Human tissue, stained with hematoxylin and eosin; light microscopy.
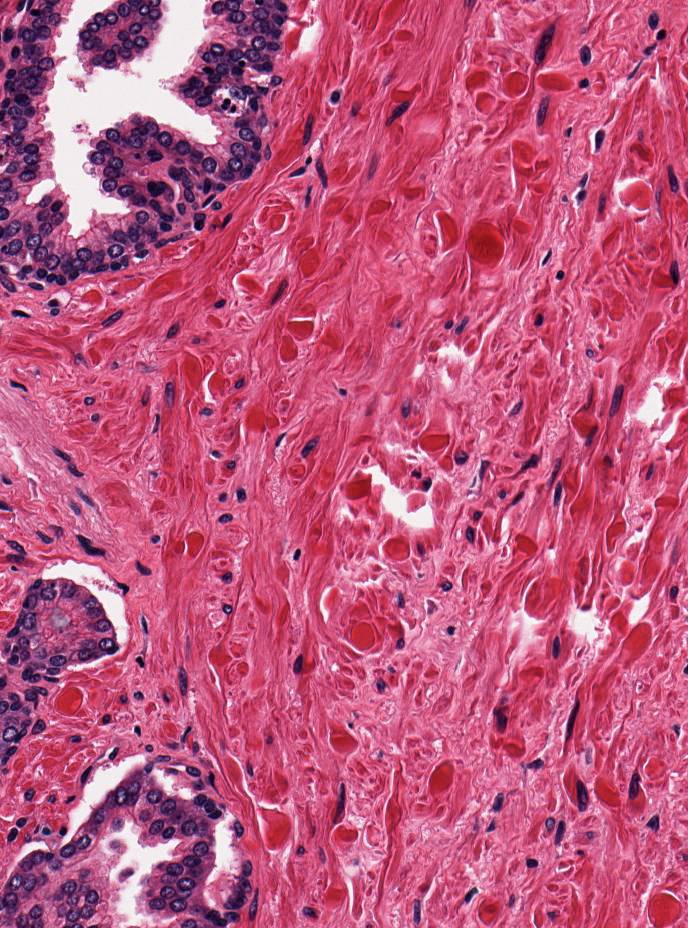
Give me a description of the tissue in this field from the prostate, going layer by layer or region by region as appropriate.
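Crowded cells with dark round nuclei, stacked in more than one layer, line the glands. Stromal fibres and spindle cells run mainly vertically. Many round, bright red, homogeneous globules of varying size are scattered in the stroma. Stromal nuclei are sparse, dark and mostly elongated.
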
